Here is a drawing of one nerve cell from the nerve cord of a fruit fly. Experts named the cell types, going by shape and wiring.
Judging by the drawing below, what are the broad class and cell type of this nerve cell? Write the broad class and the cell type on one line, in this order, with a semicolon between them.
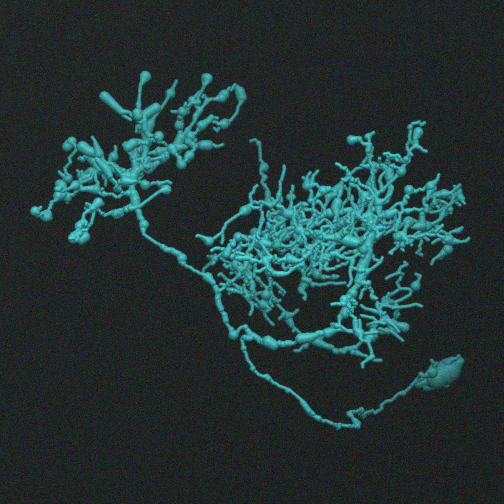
nerve-cord intrinsic neuron; INXXX263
